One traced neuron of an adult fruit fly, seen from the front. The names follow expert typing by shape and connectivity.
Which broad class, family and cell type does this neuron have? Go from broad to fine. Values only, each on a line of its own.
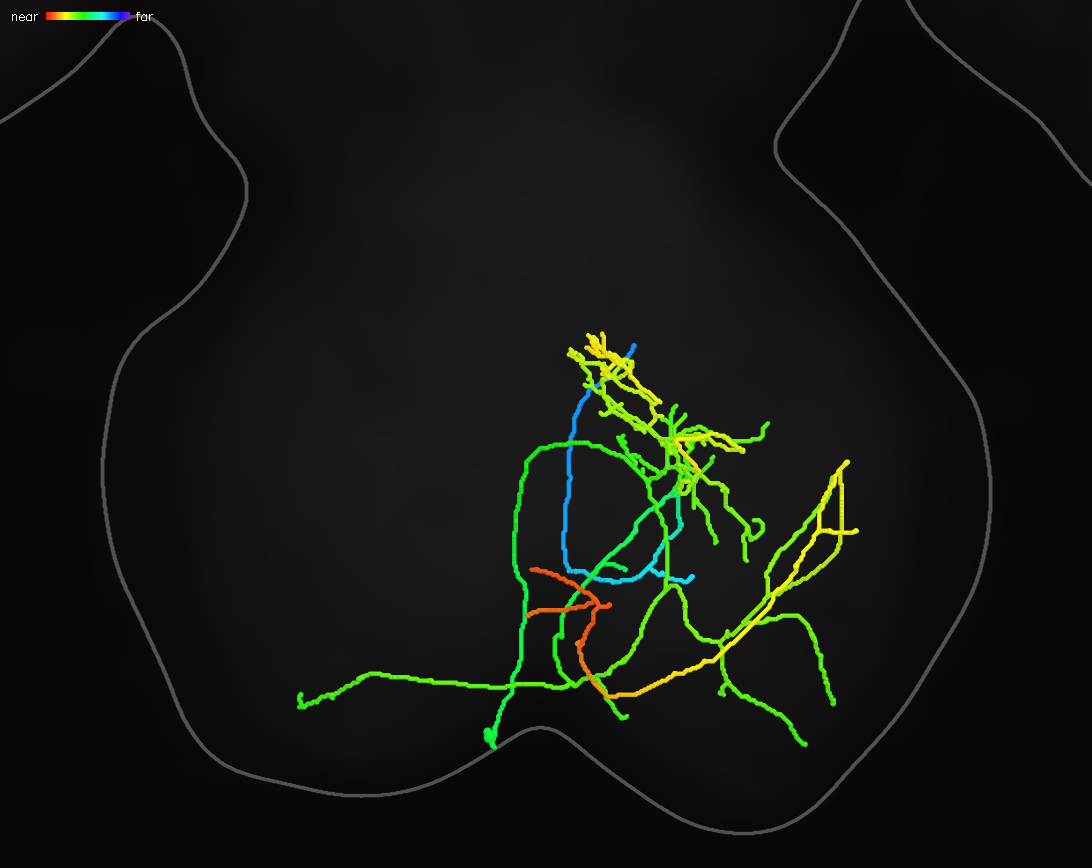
nerve-cord intrinsic neuron
hemilineage 12B
IN12B044_c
